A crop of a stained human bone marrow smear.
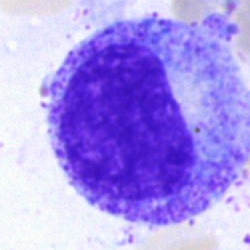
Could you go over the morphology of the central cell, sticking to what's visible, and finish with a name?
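Starting at the border, the outline is roughly round, slightly ragged and granular at the edge. Moving to the nucleus, its chromatin is dark purple and clumped, with paler patches between the clumps. The pale blue-grey cytoplasm is widest on the right side of the cell. Fine purple granules are scattered through the cytoplasm and over the edge of the nucleus. The cell is a promyelocyte.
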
